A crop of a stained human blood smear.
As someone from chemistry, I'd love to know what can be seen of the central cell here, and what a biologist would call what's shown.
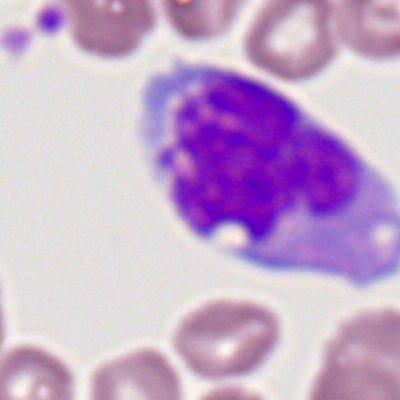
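Nucleus occupies most of the cell. Cytoplasm widest at the lower right end. Upper left edge ragged and frayed, not smooth. Two small clear spots along the lower part. Cell: monocyte.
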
